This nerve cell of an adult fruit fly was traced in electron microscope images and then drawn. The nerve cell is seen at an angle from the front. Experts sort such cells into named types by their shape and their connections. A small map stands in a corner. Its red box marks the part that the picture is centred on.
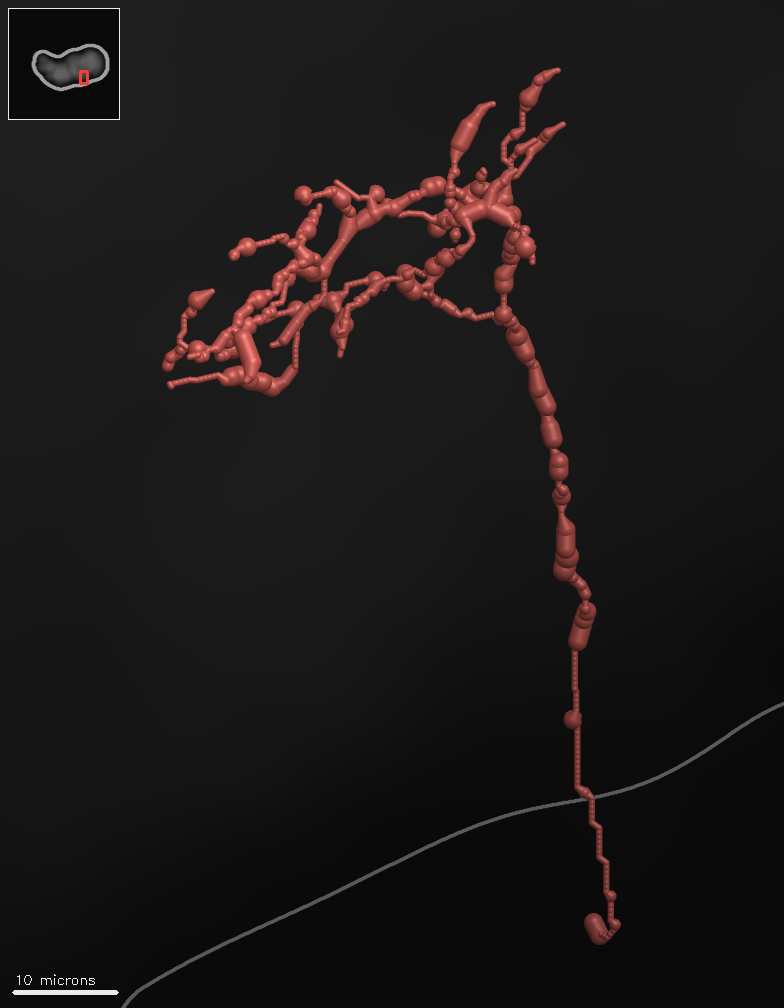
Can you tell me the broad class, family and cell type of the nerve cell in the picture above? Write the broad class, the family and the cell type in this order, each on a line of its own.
sensory neuron entering the brain
class gustatory
LB1c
